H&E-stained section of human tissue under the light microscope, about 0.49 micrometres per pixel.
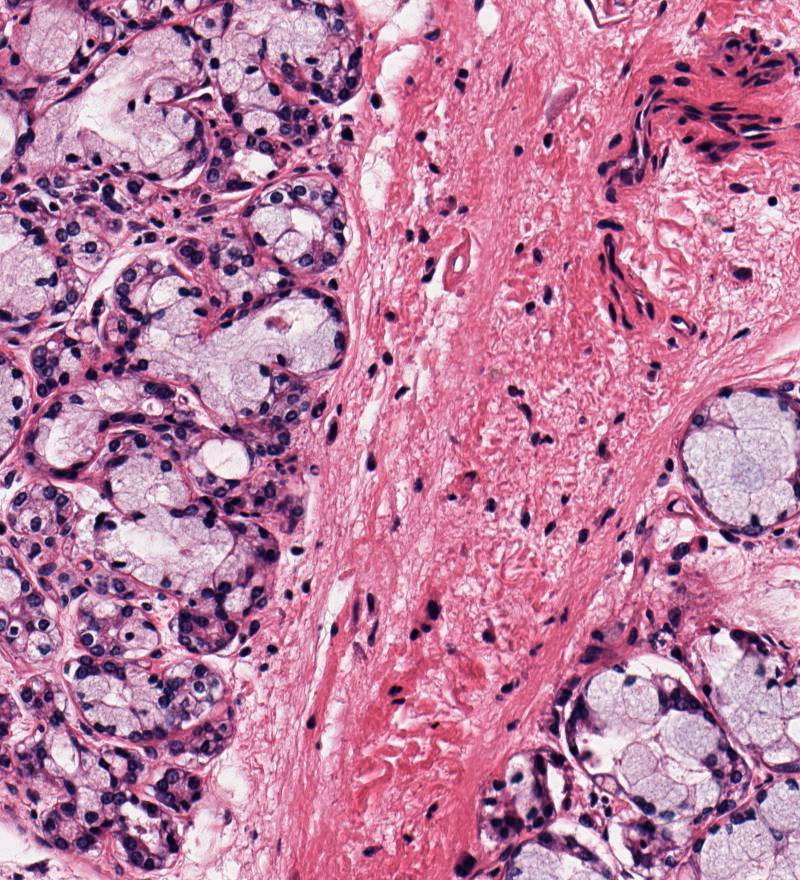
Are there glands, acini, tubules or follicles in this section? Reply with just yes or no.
Yes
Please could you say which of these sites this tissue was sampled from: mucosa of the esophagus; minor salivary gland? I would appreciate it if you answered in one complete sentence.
This tissue was harvested from the minor salivary gland.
